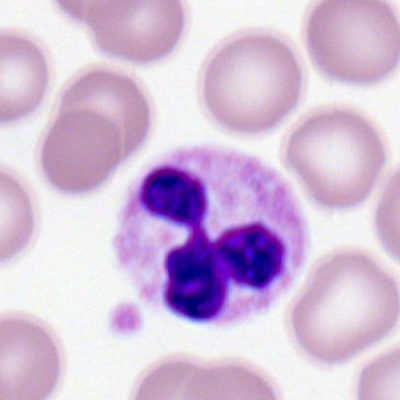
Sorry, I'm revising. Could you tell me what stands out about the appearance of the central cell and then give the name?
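Three-lobed nucleus, no nucleoli visible. Round cell outline. Cytoplasm filled with fine pink-lilac granules. Name: segmented neutrophil.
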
